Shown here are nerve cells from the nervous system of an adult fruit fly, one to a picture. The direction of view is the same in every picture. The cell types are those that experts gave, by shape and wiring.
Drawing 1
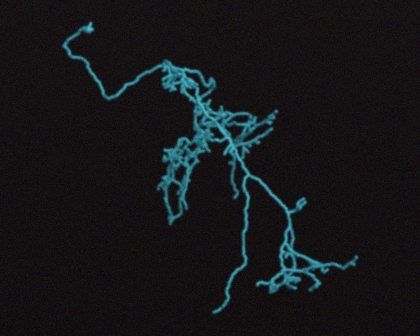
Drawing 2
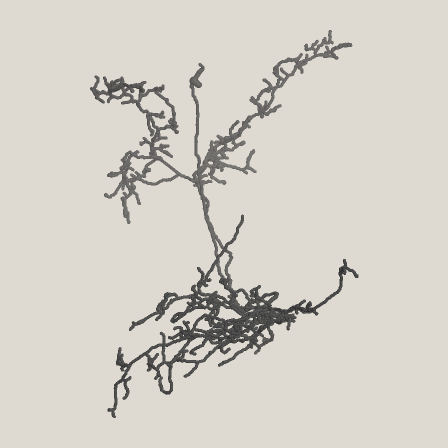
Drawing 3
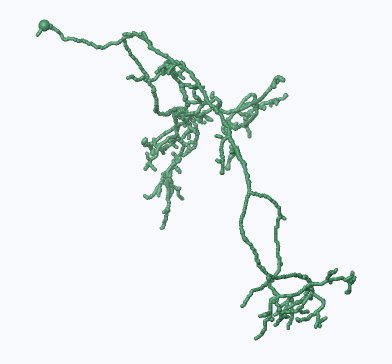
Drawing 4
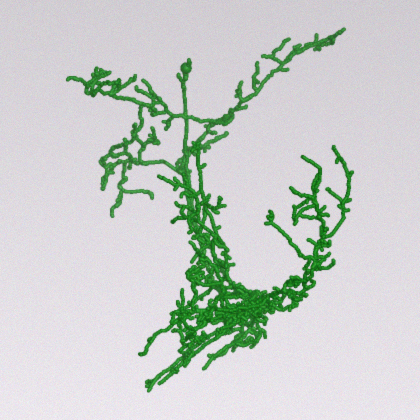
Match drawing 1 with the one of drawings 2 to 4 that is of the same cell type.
3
